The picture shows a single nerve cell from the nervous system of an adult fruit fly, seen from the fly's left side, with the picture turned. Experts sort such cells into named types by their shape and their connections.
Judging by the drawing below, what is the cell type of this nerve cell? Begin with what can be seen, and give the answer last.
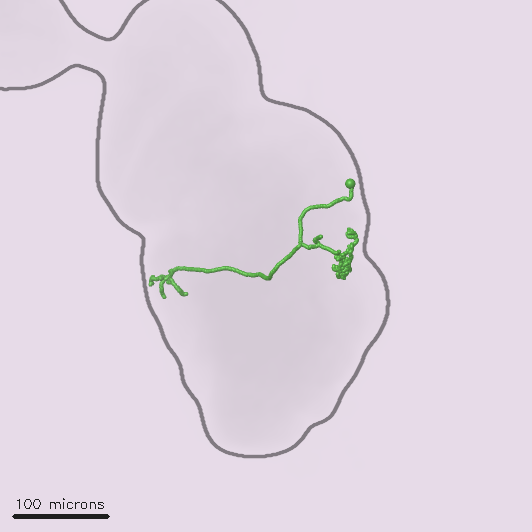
From left to right in the picture it spans about 200 microns. In this view it is wider than it is tall. Its broad class is central-brain intrinsic neuron. Its cell type is CB2589.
